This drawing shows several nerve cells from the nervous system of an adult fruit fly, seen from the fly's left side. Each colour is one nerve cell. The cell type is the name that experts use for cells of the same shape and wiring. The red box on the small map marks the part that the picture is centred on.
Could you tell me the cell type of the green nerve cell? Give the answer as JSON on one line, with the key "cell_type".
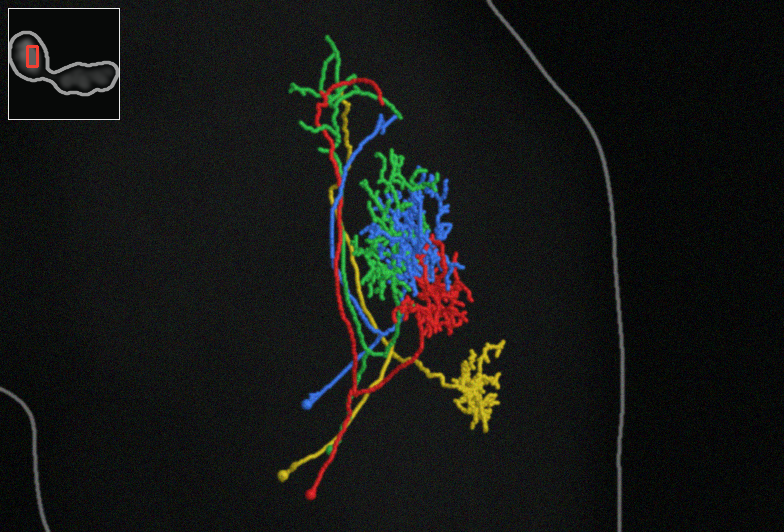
{"cell_type": "LoVP2"}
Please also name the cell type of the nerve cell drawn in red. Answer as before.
{"cell_type": "LoVP1"}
